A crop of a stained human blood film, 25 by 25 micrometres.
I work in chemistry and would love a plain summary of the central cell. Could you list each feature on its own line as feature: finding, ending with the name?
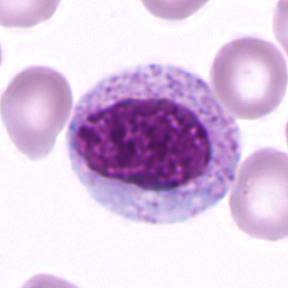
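Cell size: about 15 micrometres across
Nucleus position: off centre, nearly reaching the left edge of the cell
Nucleus size: about 12 by 8 micrometres, filling about 50% of the cell's area
Chromatin: clumped into darker purple patches with paler spaces between them
Cytoplasm: pale greyish blue
Granules: fine and purple, scattered throughout the cytoplasm
Name: metamyelocyte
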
